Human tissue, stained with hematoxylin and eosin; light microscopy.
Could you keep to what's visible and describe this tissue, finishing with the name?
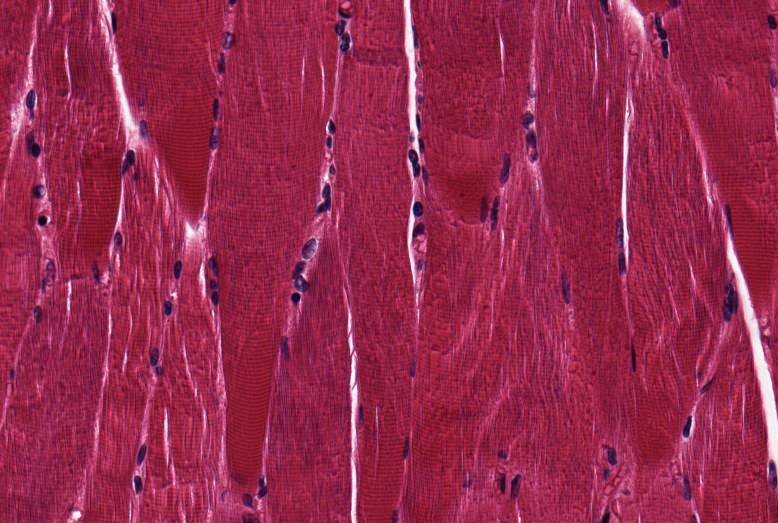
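Long, parallel muscle fibres fill the field, running top to bottom, and their cytoplasm stains a deep pink-red. The nuclei are dark purple and elongated, long axis along the fibres, and they sit at the fibre edges, along the boundaries between neighbours. That's skeletal muscle.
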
